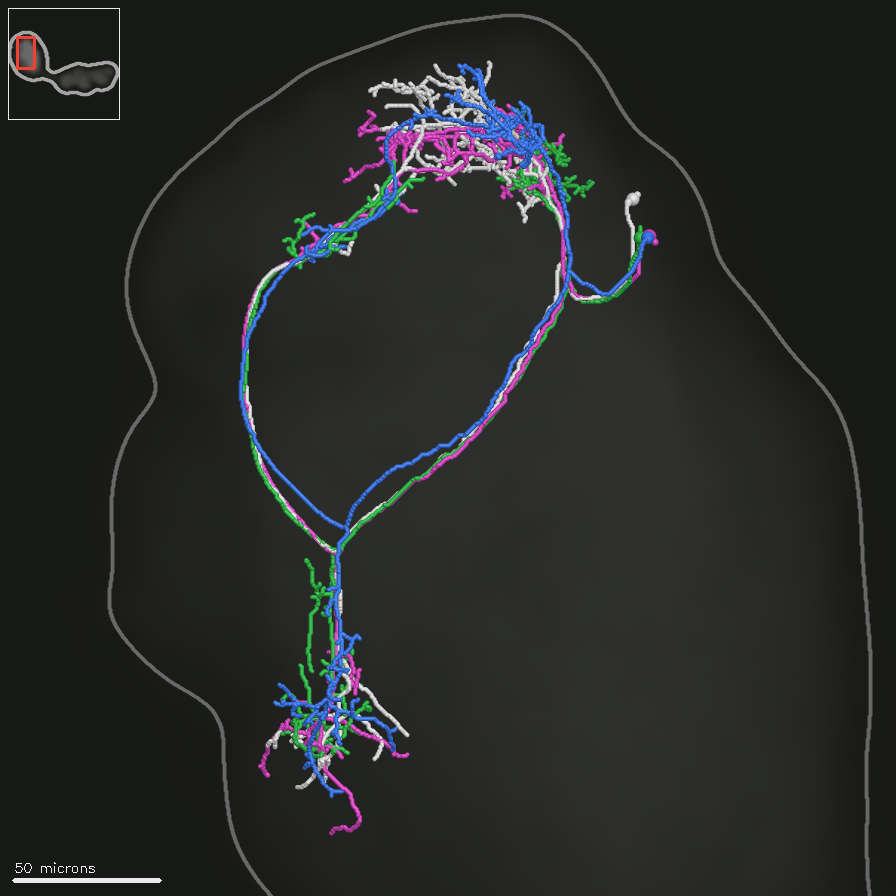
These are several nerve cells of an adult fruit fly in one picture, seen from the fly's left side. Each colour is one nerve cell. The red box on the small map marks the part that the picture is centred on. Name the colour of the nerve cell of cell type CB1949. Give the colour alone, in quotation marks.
"green"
